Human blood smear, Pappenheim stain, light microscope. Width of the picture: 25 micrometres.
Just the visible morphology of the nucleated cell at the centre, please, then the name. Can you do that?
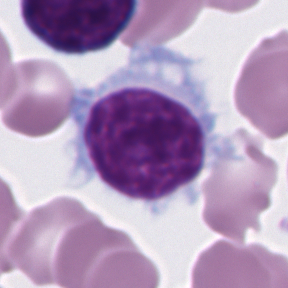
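The cell has a ragged, irregular outline rather than a smooth one. Its cytoplasm is pale grey-blue and shows no granules, and the rim of cytoplasm is wider above the nucleus than below it. This is a hairy cell.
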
